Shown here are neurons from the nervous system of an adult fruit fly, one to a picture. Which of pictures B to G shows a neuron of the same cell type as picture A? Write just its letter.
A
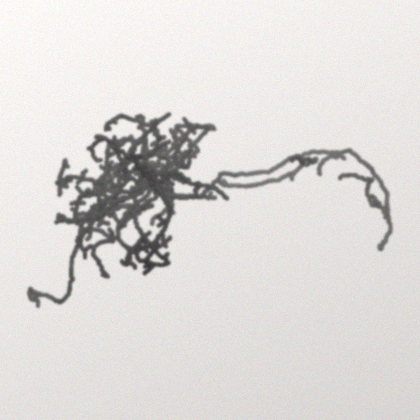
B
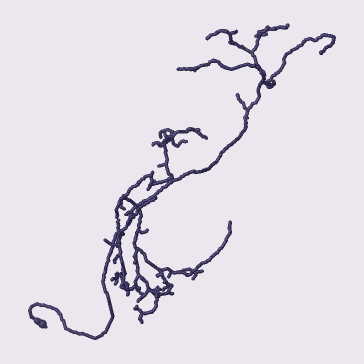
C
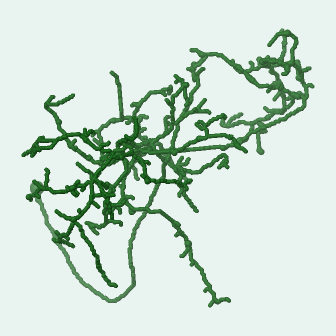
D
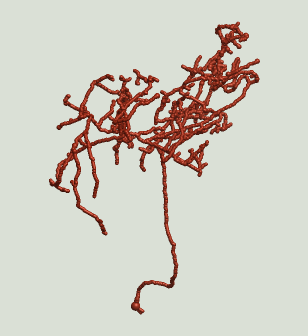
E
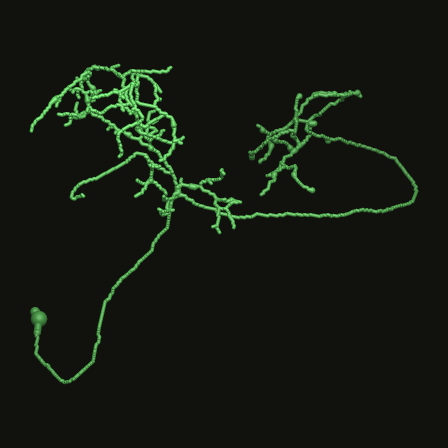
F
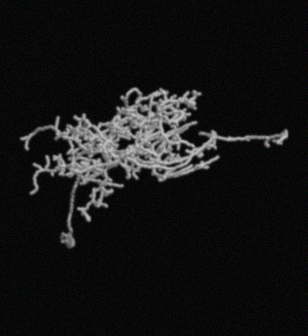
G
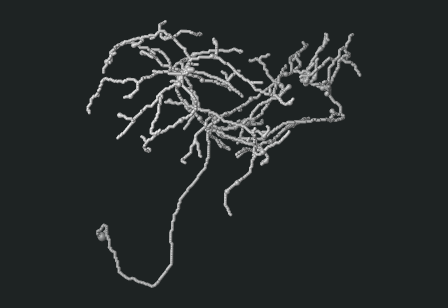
F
